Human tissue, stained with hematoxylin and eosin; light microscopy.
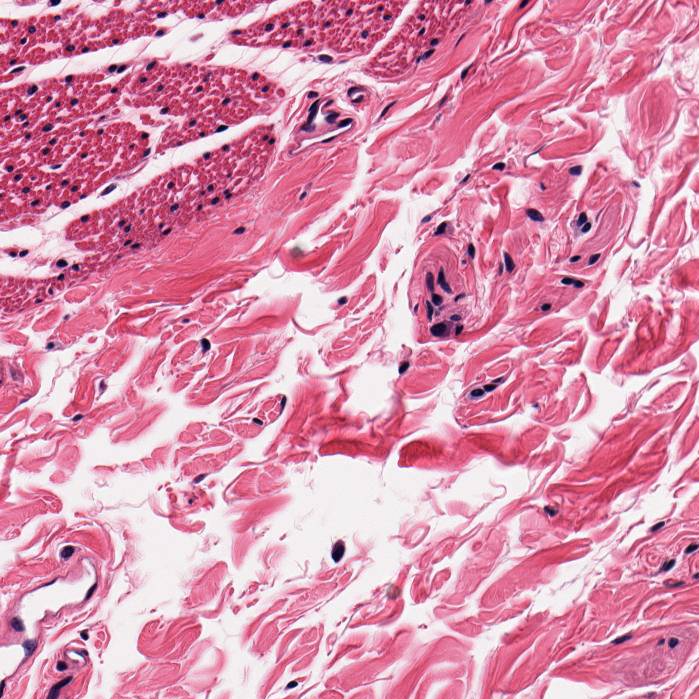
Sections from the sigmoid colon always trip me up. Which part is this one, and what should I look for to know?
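That's loose connective tissue. The collagen runs in wavy bundles every which way, with only sparse small dark nuclei, oval to spindle-shaped, lying singly.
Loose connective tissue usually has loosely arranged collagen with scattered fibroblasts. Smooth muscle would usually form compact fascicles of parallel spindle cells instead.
Upper left, white clefts split a dark red compartment of tiny packed red granules.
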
